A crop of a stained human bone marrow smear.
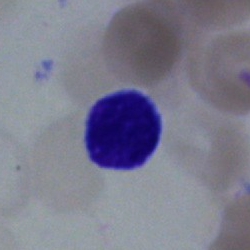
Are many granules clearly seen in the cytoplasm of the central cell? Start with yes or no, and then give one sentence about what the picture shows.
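No. No granules are seen around the nucleus.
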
